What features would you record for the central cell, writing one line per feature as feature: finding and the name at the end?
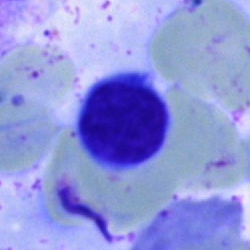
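Shape: round, with a smooth outline
Chromatin: dense, a deep dark blue-purple
Nucleolus: none to be seen
Cytoplasm: little or none visible around the nucleus
Name: lymphocyte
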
